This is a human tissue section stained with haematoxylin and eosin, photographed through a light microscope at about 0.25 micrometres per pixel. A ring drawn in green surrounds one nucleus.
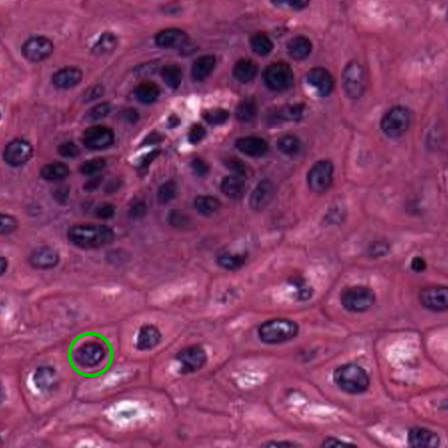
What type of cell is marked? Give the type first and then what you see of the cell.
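The marked cell is a squamous epithelial cell. The nucleus is round to slightly oval, with a smooth outline, and sits roughly in the middle of the cell. The cytoplasm is pink, moderate in amount, and bounded by a sharp polygonal outline where it meets neighbouring cells. The cell lies in a sheet of similar polygonal cells with pink cytoplasm, below and to the left of a crowded zone of dark nuclei gathered around a small pale space.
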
